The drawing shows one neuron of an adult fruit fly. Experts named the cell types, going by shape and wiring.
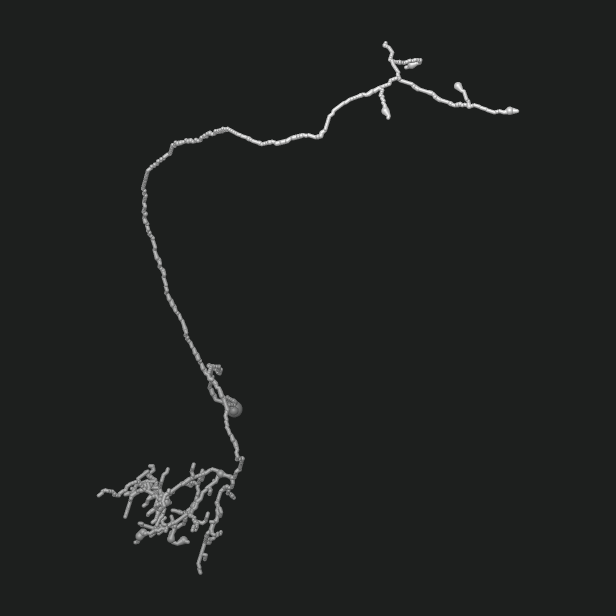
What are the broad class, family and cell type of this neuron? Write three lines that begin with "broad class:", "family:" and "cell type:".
broad class: visual projection neuron
family: LoVP
cell type: LoVP2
